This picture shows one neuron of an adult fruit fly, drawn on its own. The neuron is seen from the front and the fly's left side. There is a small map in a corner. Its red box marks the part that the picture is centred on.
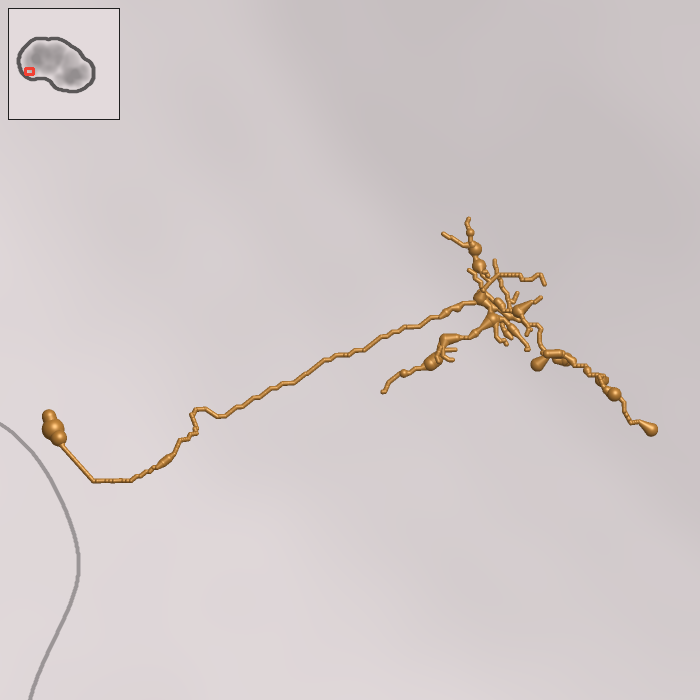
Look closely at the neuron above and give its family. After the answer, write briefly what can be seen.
The family is Cm. It is an optic-lobe intrinsic neuron. Its cell body lies on the left of the picture. In this view it is wider than it is tall.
